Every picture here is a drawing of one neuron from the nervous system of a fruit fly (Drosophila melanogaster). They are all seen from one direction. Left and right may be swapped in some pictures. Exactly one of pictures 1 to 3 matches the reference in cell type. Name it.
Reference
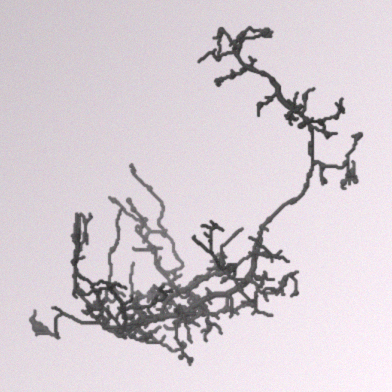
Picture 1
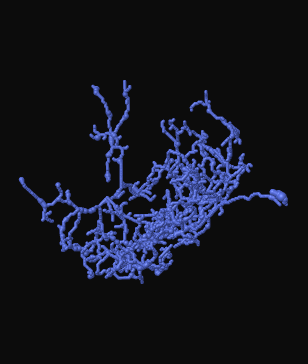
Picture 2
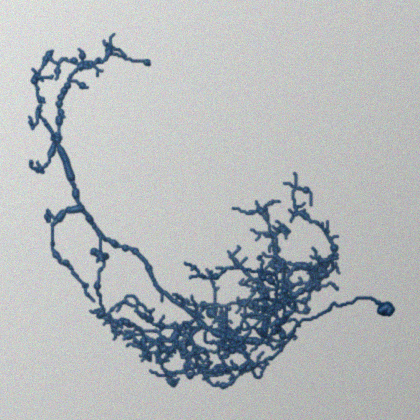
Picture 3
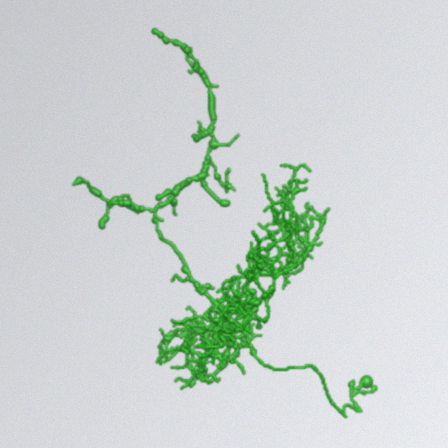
2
